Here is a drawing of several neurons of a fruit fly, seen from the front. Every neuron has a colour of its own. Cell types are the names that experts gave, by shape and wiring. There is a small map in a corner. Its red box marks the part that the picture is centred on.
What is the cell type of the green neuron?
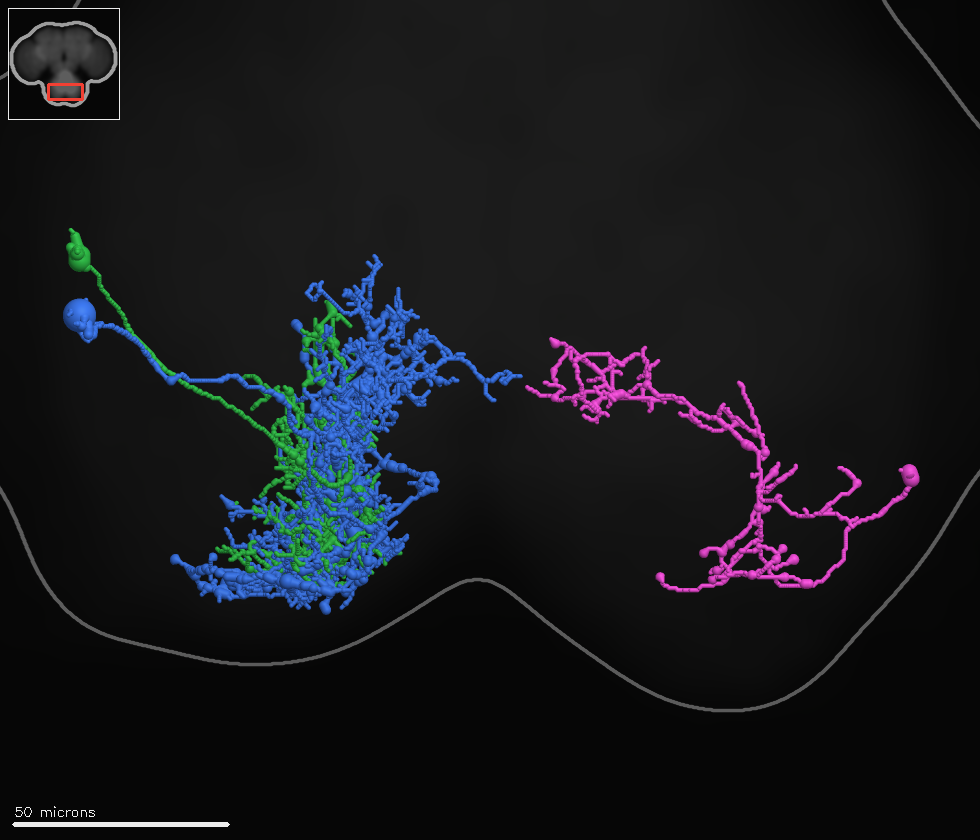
IN09A031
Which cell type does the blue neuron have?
IN09A013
